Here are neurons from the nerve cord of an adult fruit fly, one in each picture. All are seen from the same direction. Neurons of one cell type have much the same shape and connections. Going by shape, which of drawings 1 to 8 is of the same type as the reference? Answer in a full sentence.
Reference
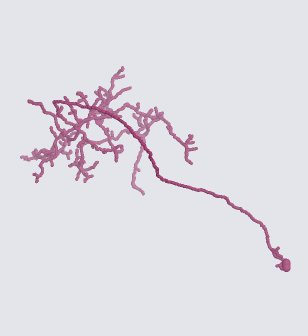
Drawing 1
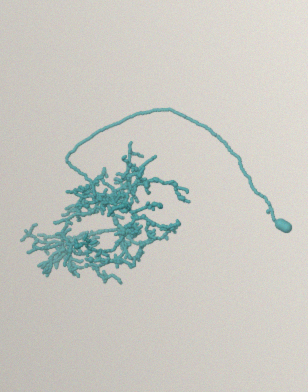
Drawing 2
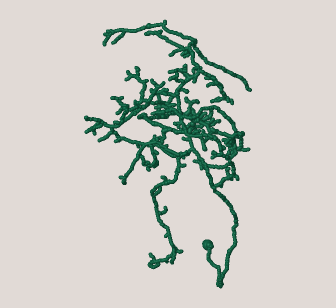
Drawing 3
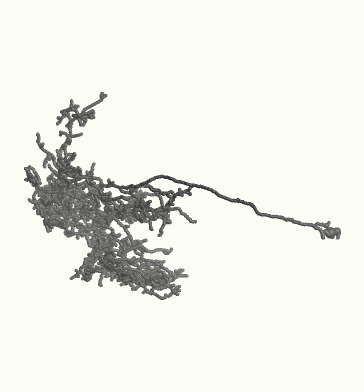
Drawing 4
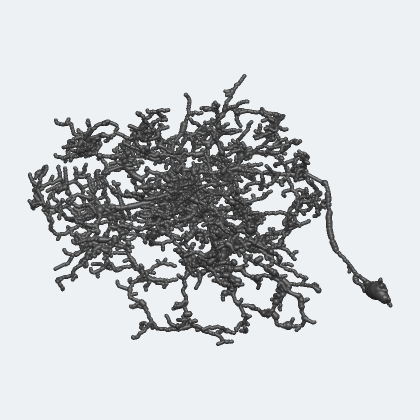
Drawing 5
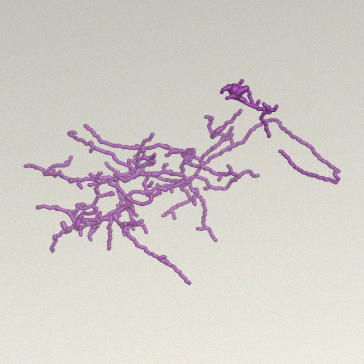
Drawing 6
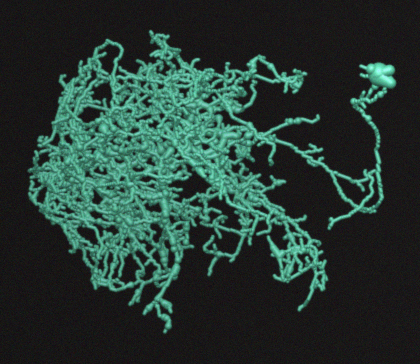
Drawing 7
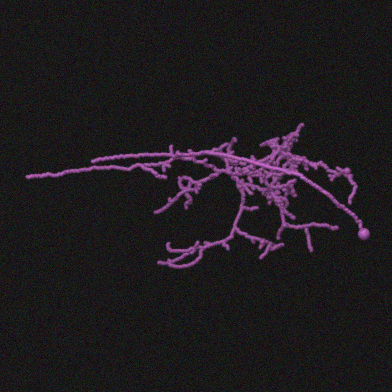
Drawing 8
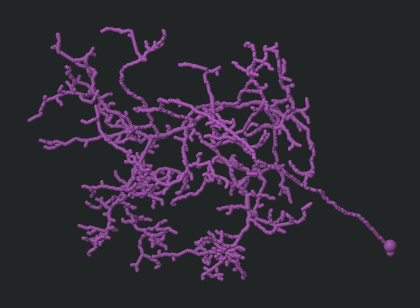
The neuron in drawing 5 is of the same cell type.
